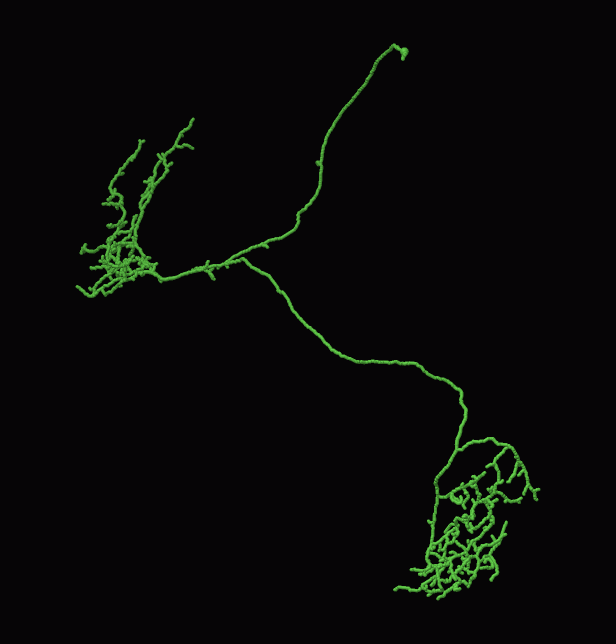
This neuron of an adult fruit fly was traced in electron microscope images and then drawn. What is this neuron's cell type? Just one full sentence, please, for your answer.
The neuron here is of the cell type mAL6.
